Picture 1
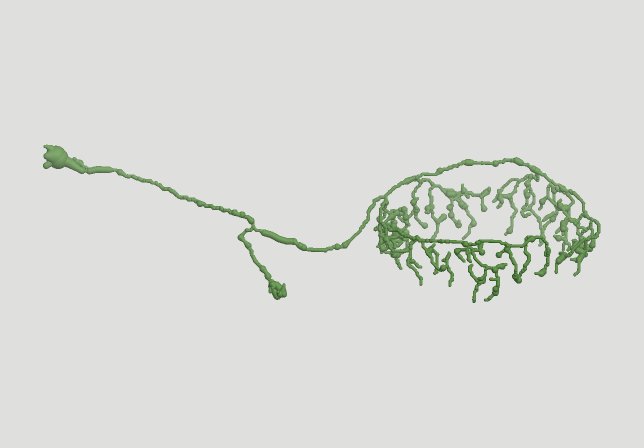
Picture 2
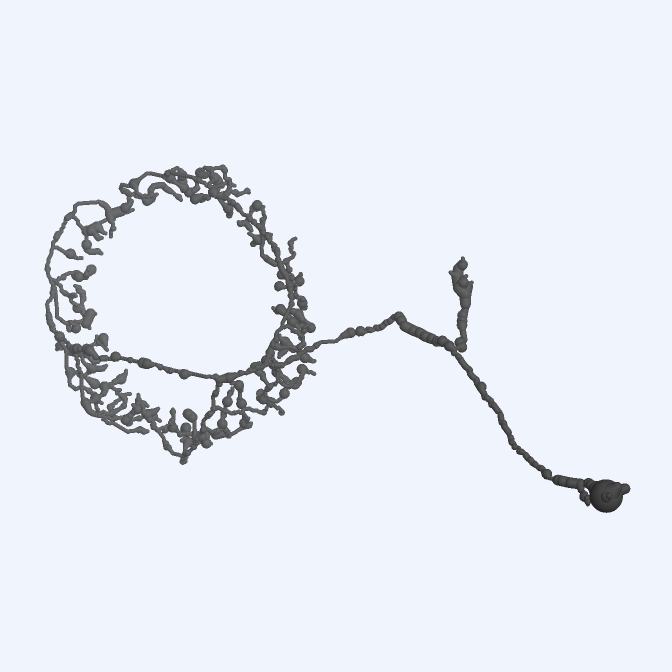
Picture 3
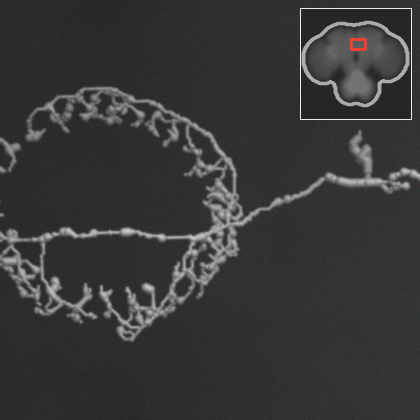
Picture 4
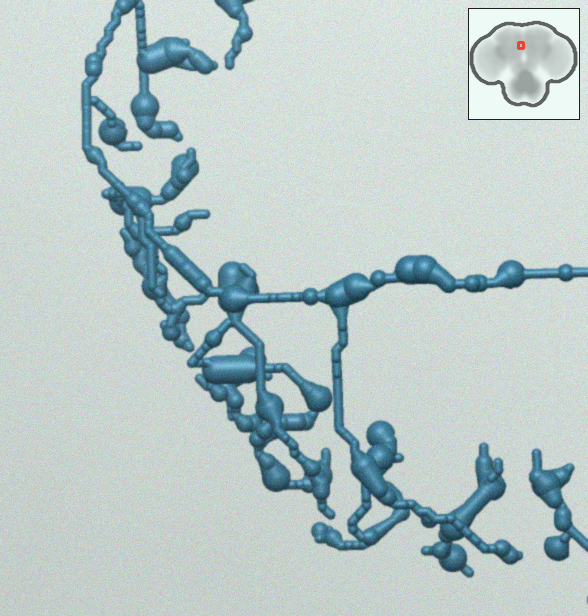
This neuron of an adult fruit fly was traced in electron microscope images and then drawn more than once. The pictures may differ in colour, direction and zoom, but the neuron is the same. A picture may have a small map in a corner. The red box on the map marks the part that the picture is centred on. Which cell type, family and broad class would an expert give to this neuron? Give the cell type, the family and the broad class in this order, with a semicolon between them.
ER2_c; hemilineage EBa1; central-brain intrinsic neuron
